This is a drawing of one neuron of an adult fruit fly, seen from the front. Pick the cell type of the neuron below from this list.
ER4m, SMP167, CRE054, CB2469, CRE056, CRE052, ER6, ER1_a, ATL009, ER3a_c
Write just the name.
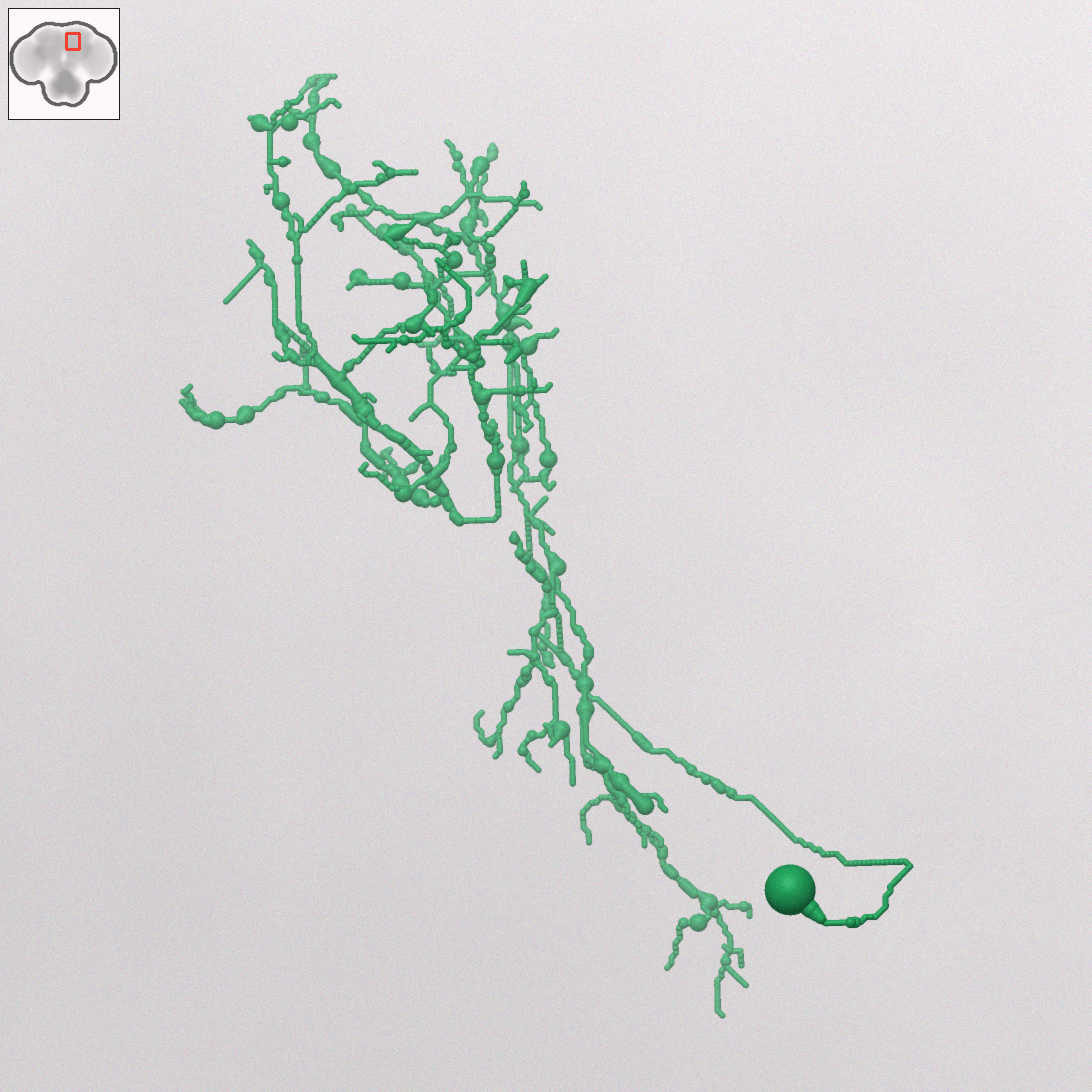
CRE052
